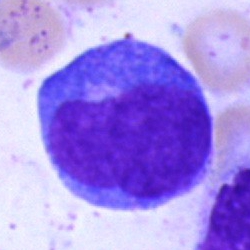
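Blast in the middle of a stained bone marrow smear. Outline first: roughly round, with a smooth edge. Next, the cytoplasm: deep blue, its widest band lying above the nucleus. Last, a paler patch of cytoplasm sitting just above the nucleus.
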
